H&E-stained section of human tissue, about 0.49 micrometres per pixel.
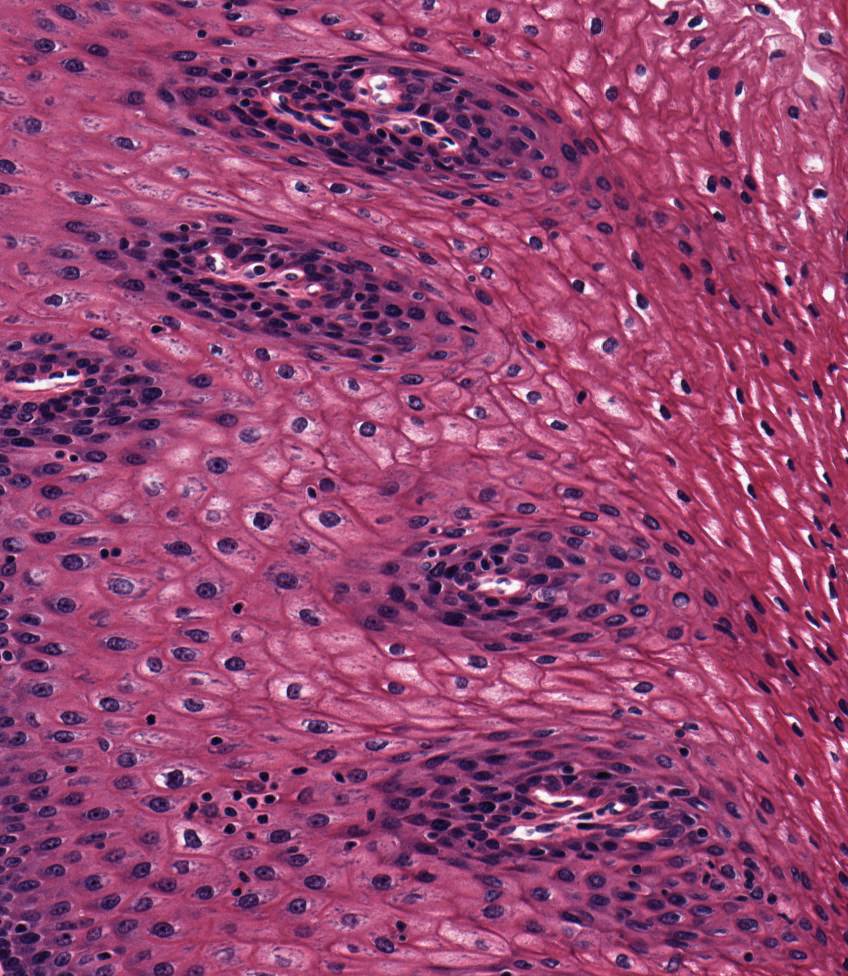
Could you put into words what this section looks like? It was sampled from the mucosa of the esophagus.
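Stratified squamous epithelium fills the whole field, flattened surface layers toward upper right. Small thin-walled capillaries with slit-like lumens sit at the centres of dark basal cell clusters. Between clusters, cells are large, polygonal, with abundant pale pink cytoplasm, sharp borders and one round central nucleus. At upper right the cells flatten and elongate, keeping dark nuclei.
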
